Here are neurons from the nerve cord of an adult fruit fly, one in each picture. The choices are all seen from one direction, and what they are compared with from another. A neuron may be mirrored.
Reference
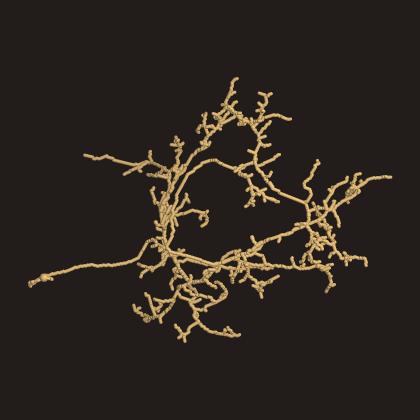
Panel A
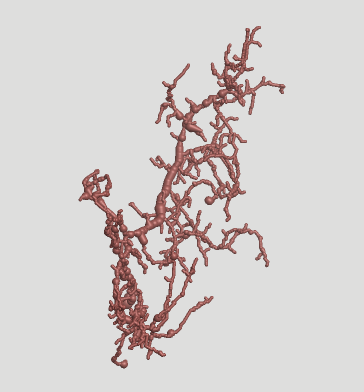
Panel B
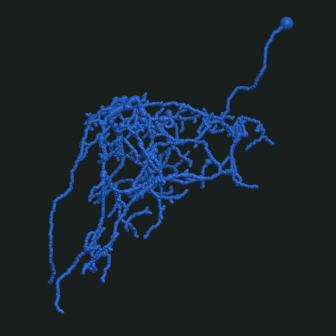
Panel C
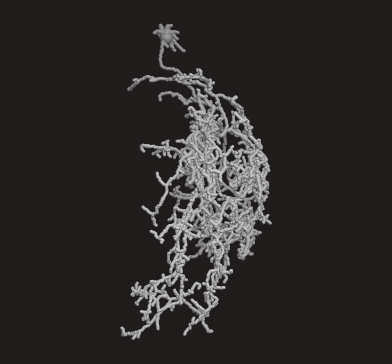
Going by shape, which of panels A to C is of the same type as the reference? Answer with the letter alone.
A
